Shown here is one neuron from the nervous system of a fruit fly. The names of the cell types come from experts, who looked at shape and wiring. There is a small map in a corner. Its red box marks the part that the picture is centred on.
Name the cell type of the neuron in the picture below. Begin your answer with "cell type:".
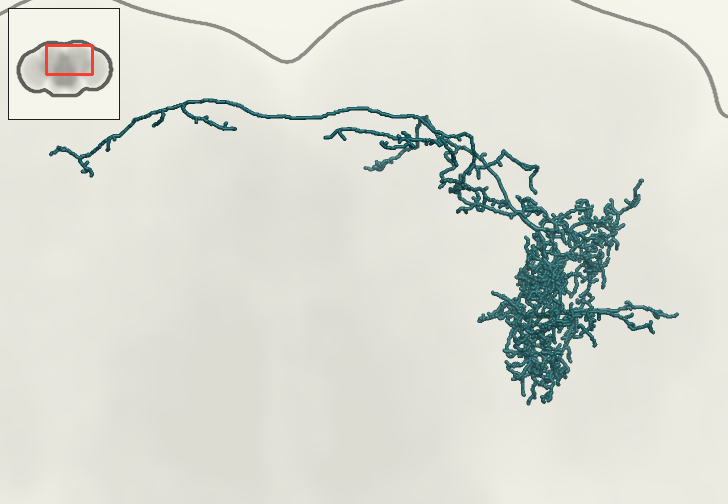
cell type: pC1_11b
